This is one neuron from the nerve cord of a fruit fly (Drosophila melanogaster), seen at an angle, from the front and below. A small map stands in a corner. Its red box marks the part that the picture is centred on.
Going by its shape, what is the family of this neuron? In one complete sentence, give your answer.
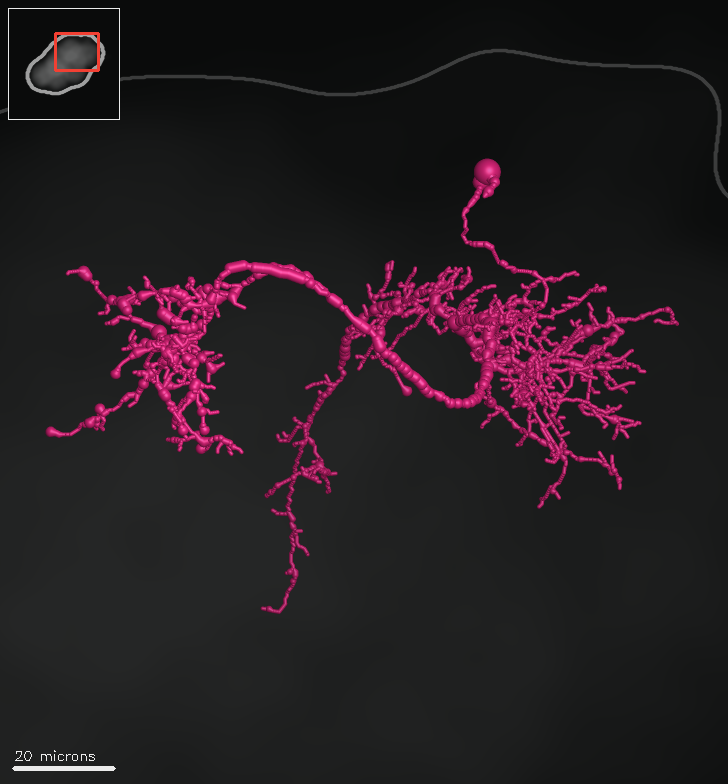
The neuron is sorted into family hemilineage 01A.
